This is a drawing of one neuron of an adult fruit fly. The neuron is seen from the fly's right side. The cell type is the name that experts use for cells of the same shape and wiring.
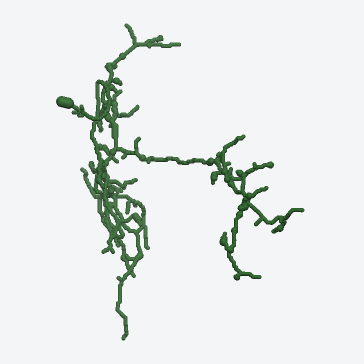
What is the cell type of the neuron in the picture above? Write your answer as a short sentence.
The cell type is IN21A079.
